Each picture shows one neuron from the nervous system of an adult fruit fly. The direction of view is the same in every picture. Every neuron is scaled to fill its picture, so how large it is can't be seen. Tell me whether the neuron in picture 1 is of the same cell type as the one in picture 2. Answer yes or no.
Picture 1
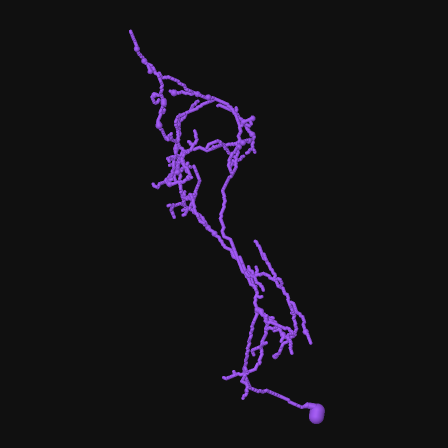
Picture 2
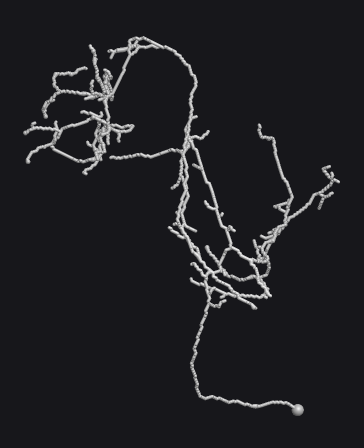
no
